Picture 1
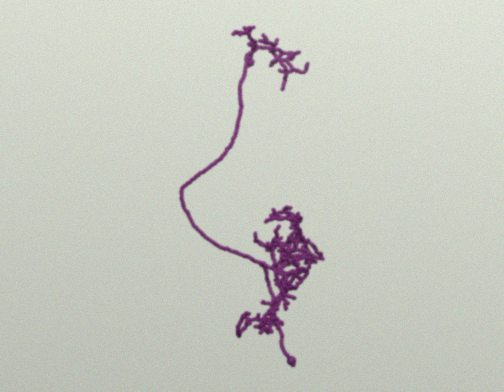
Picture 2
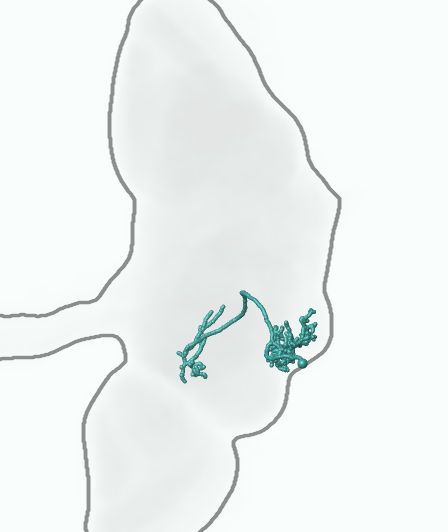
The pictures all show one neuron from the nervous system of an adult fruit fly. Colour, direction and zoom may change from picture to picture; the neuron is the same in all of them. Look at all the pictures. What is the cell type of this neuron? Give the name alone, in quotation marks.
"M_vPNml65"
